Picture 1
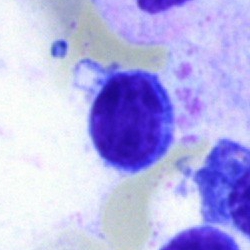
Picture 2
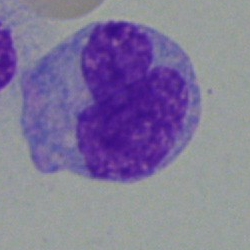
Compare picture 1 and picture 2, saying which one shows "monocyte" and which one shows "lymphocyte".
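Lymphocyte in picture 1, monocyte in picture 2. Nucleus: monocyte folded, with a deep notch cutting into its upper edge, placed toward the right of the cell.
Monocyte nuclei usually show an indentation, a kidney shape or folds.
Lymphocyte chromatin: dark purple, densely stained throughout; no distinct nucleoli. Cytoplasm: monocyte pale grey-blue, moderate in amount, widest on the left; lymphocyte without visible granules.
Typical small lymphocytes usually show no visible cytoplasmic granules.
Outline: lymphocyte round and smooth; monocyte roughly round with a slight bulge at the lower left. Adjacent: a pale, empty-looking fragment with a blue outline touches the lymphocyte's upper left edge; a pale unnucleated disc lies just above the monocyte at the top of the picture.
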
